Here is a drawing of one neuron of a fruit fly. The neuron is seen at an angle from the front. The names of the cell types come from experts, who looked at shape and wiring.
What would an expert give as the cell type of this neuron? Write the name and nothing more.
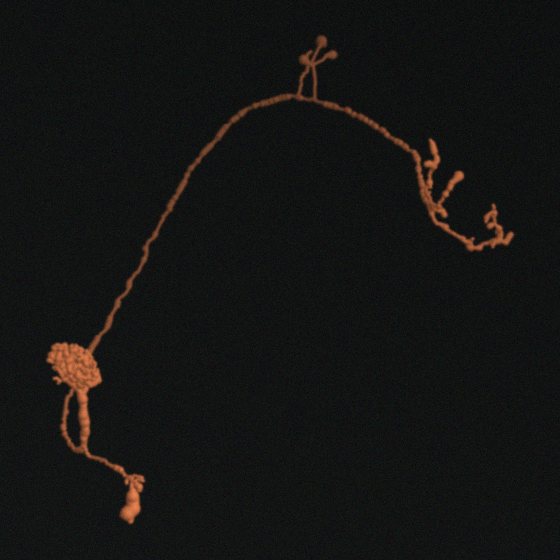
DL3_lPN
